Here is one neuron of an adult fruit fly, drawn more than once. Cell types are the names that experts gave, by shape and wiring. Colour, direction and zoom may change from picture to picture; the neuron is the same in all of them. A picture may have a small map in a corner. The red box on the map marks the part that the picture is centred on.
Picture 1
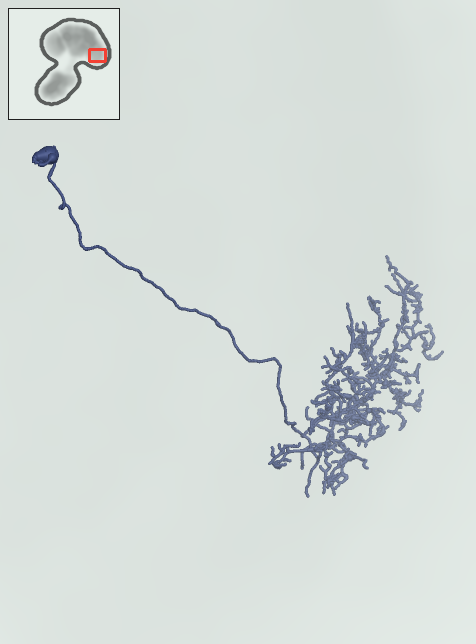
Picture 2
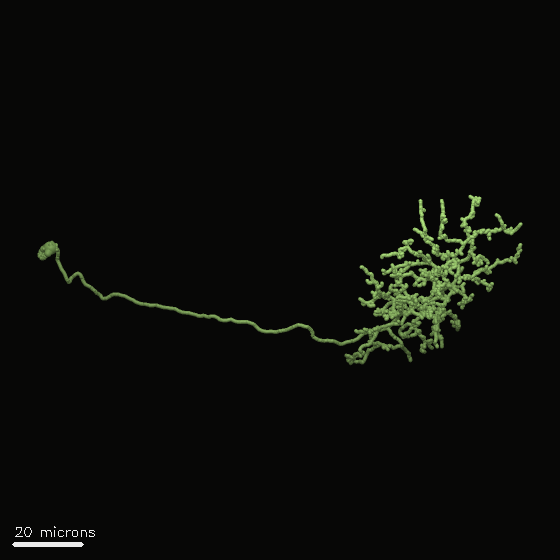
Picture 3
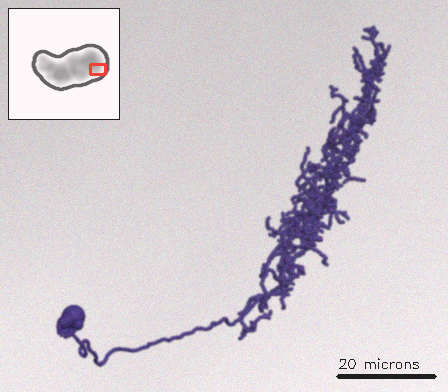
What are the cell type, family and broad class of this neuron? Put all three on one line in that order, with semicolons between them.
Cm11a; Cm; optic-lobe intrinsic neuron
